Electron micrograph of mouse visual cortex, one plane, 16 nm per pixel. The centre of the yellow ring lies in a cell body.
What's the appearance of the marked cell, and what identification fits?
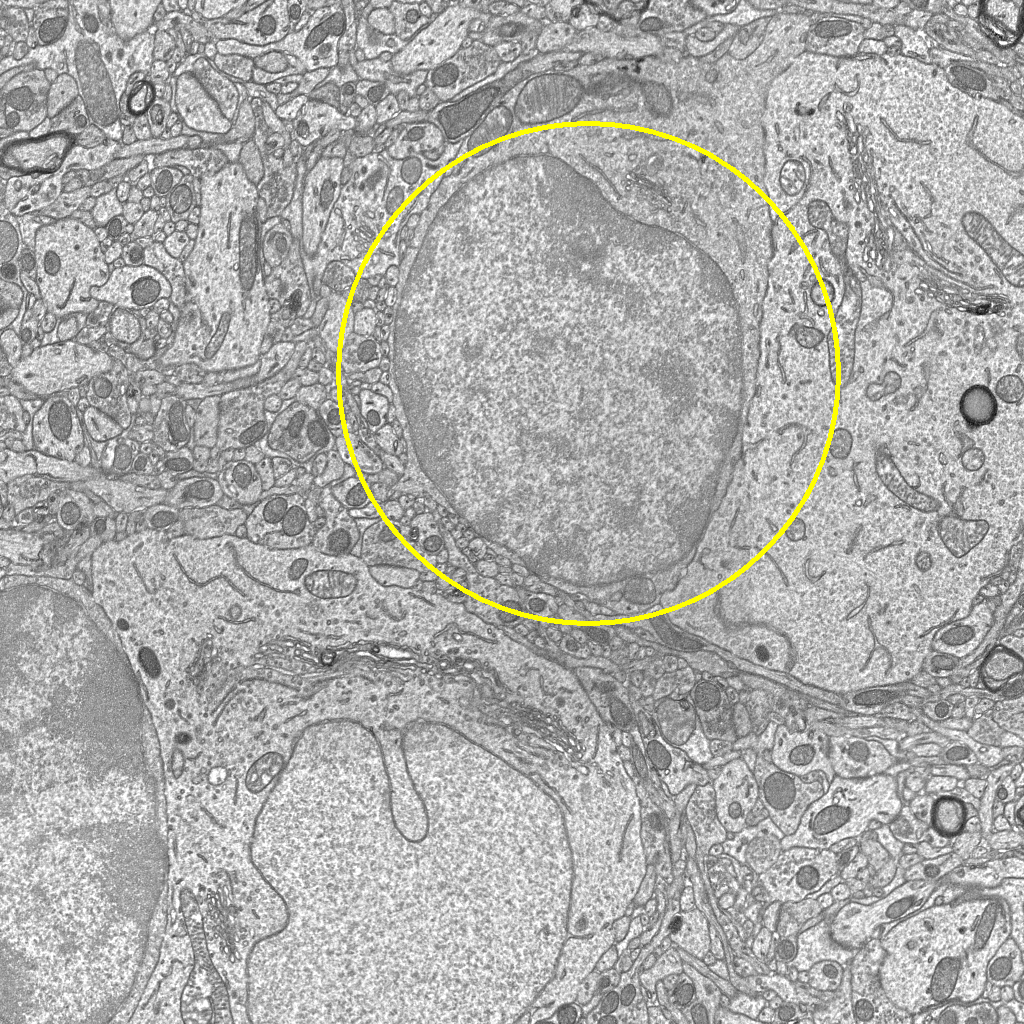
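Entirely within the ring lies a large oval nucleus, its long axis roughly top to bottom. Its outline is smooth but for a shallow shoulder at the upper right, and no distinct nucleolus shows. Pale cytoplasm holds no stacked rough endoplasmic reticulum. The marked cell is an oligodendrocyte.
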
